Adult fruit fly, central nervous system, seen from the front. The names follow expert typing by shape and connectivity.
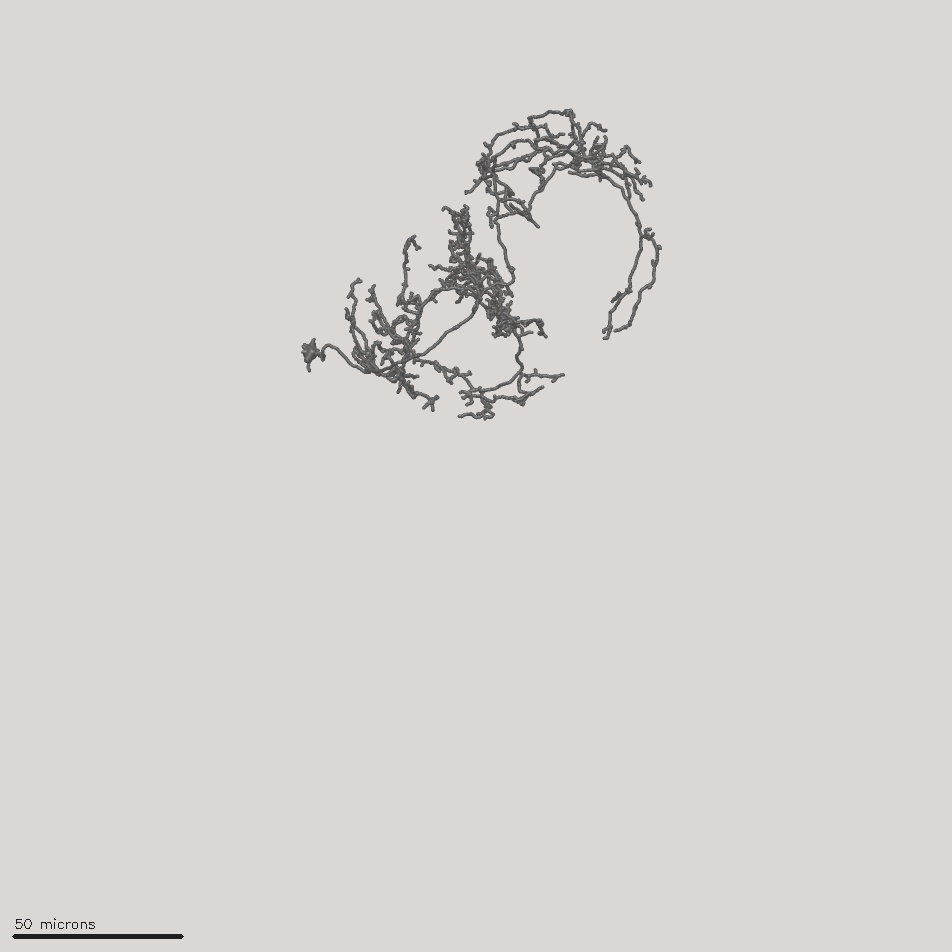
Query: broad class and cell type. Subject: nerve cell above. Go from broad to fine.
nerve-cord intrinsic neuron; INXXX263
